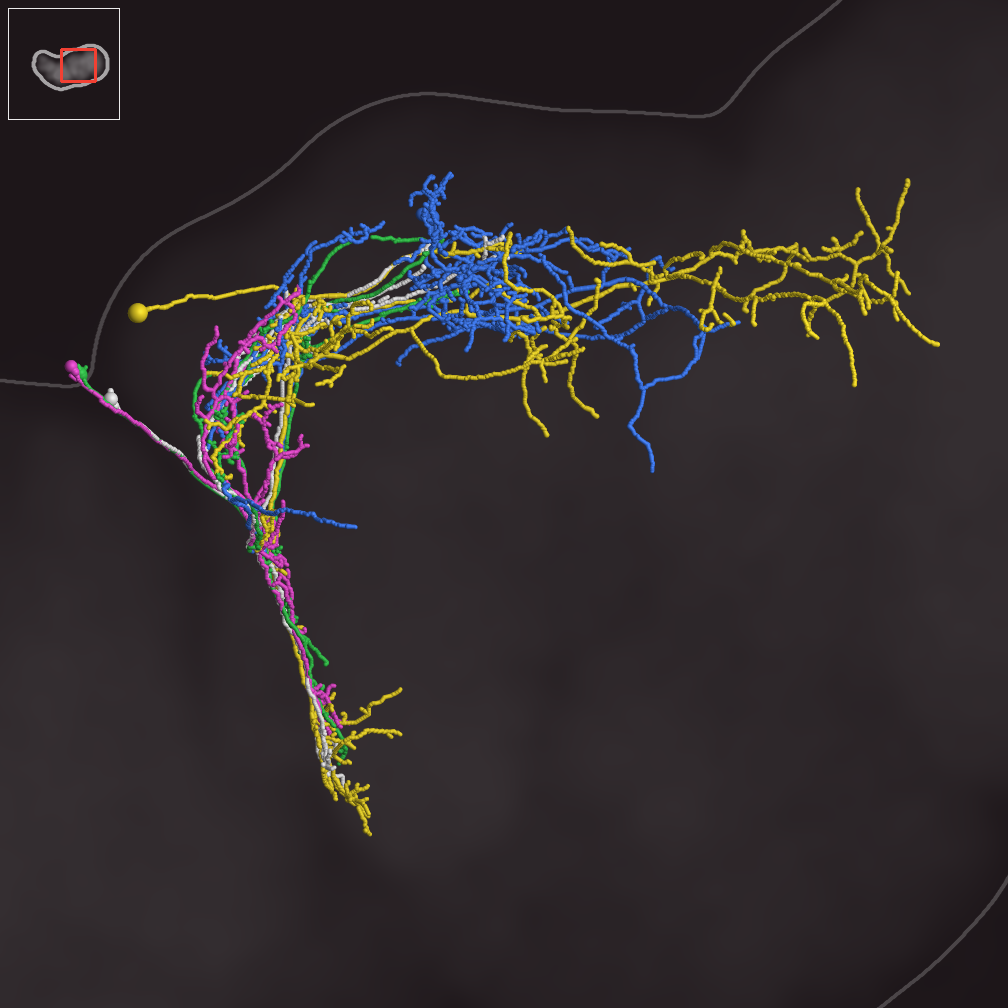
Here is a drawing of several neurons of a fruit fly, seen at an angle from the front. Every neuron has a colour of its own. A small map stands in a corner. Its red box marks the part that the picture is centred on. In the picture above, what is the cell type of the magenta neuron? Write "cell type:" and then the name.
cell type: PLP159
